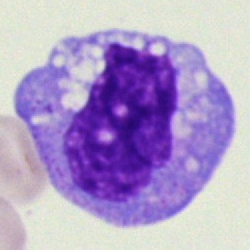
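Monocyte, central cell: irregular outline with rounded bulges along the edge. The pale lavender-blue cytoplasm holds many clear vacuoles clustered in its upper left part, with fine reddish-purple granules scattered throughout.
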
